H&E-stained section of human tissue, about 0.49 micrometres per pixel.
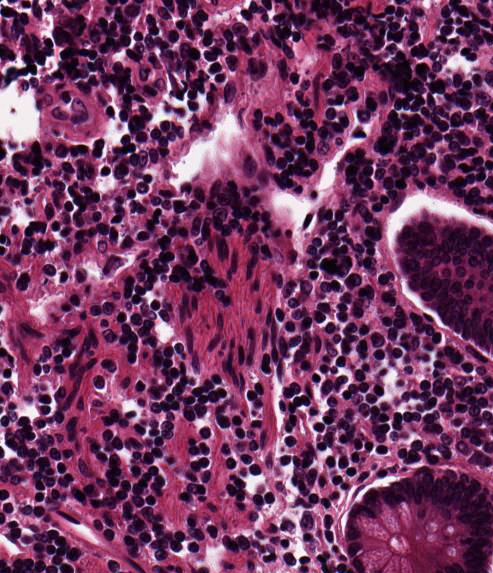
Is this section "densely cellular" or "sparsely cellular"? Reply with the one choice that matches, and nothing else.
Densely cellular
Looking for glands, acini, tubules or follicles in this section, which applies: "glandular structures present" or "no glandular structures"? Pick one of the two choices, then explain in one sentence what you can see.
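Glandular structures present. Two cut glands lie along the right edge of the field, one in the upper right and one in the lower right.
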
